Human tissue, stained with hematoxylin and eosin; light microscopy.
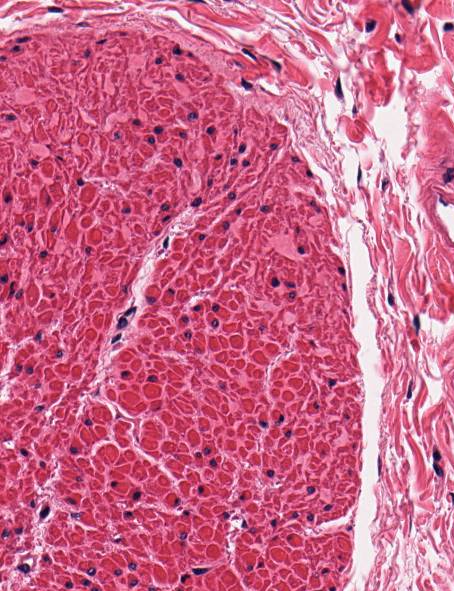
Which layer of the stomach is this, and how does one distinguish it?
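Smooth muscle, I think, in one large, compact bundle of tightly packed fibres filling the left and centre. The fibres are cut across, appearing as small rounded-polygonal profiles.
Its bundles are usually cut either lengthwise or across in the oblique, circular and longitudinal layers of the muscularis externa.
The cytoplasm is deep, uniform pink; small dark round nuclei lie sparsely between profiles.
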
